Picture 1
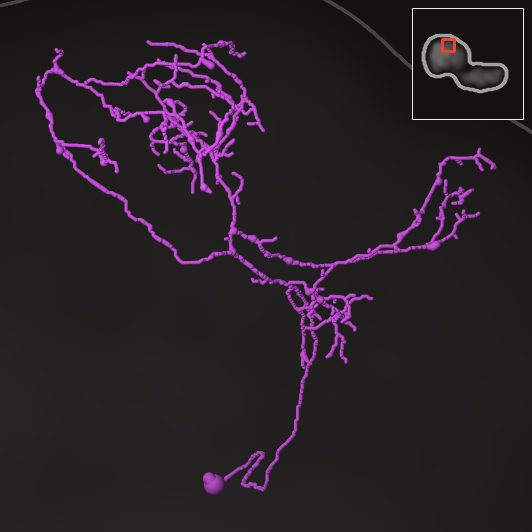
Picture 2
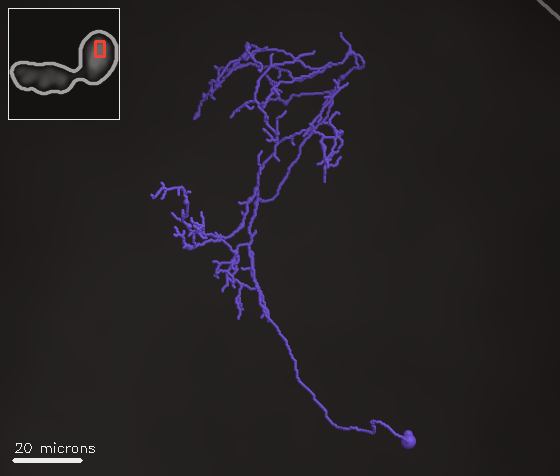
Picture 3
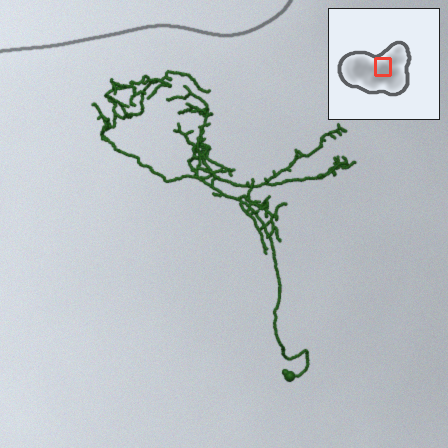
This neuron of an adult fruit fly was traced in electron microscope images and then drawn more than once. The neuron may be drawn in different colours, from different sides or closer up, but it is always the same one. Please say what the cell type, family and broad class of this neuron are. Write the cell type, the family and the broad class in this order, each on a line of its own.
CB1442
hemilineage LHa1
central-brain intrinsic neuron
